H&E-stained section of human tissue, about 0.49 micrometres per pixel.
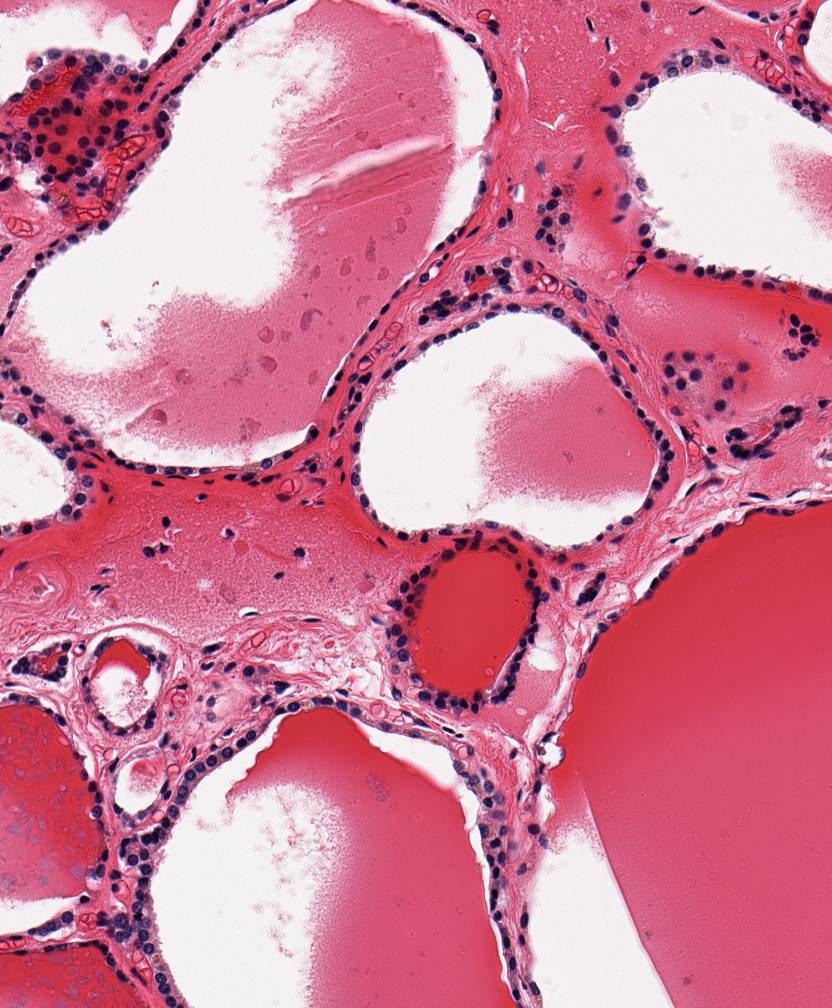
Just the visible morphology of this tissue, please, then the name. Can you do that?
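A single layer of flattened to low cuboidal epithelial cells lines every follicle. The nuclei of these cells are small, round and dark, evenly spaced and not overlapping. No papillae project from the linings into the lumens. Thin fibrous stroma forms the partitions between follicles and contains small capillaries with red blood cells. The tissue is thyroid.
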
